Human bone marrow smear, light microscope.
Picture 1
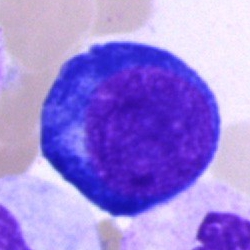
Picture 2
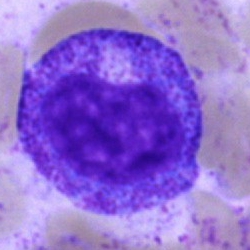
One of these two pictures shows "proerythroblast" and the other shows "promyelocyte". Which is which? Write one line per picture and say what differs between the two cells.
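Picture 1 shows a proerythroblast: No granules are seen in the cytoplasm.
Picture 2 shows a promyelocyte: The cytoplasm is packed with coarse dark purple granules.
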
